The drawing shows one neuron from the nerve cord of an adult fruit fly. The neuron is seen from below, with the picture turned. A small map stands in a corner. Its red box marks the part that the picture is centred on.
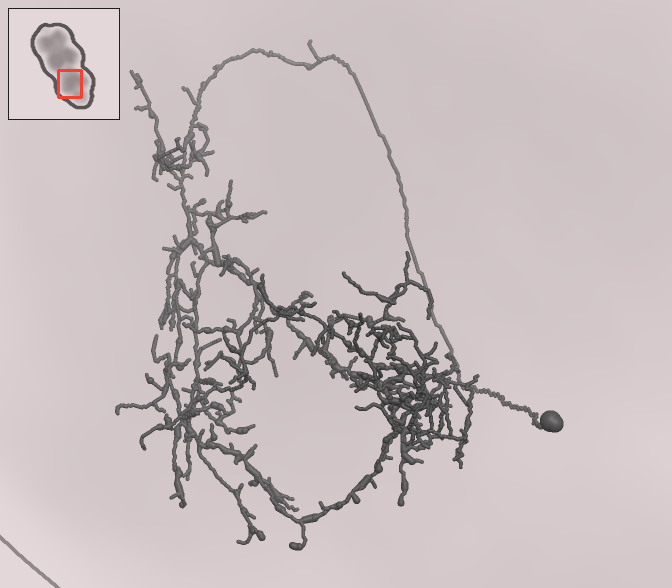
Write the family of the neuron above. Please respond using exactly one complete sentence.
The neuron is counted in family hemilineage 12B.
